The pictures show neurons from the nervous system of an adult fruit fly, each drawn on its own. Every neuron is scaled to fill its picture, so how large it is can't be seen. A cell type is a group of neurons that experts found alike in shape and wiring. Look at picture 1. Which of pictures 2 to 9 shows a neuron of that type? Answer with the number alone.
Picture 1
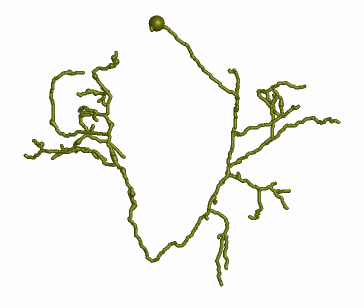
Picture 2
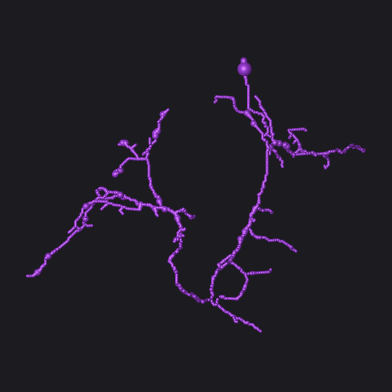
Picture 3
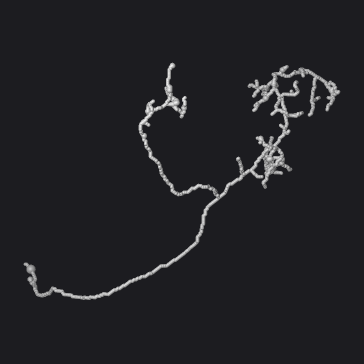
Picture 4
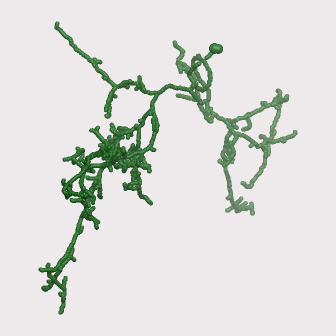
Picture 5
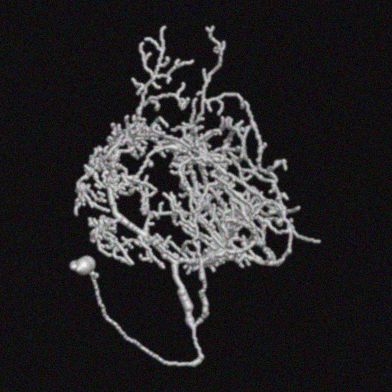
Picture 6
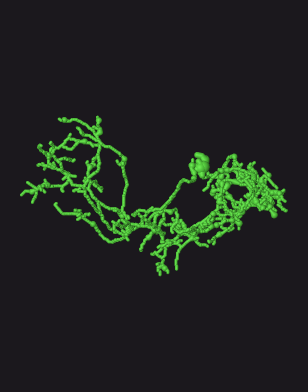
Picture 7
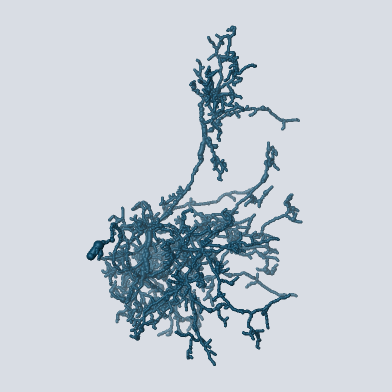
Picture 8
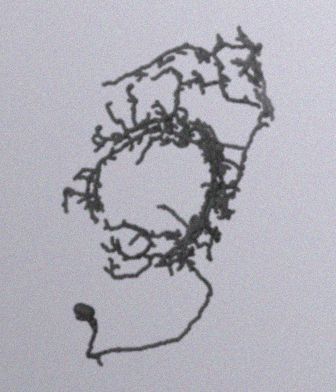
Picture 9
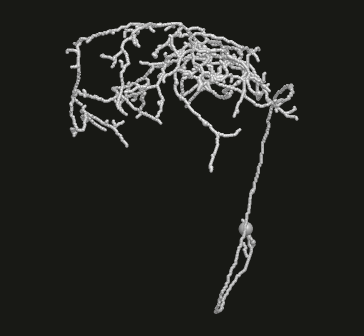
2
